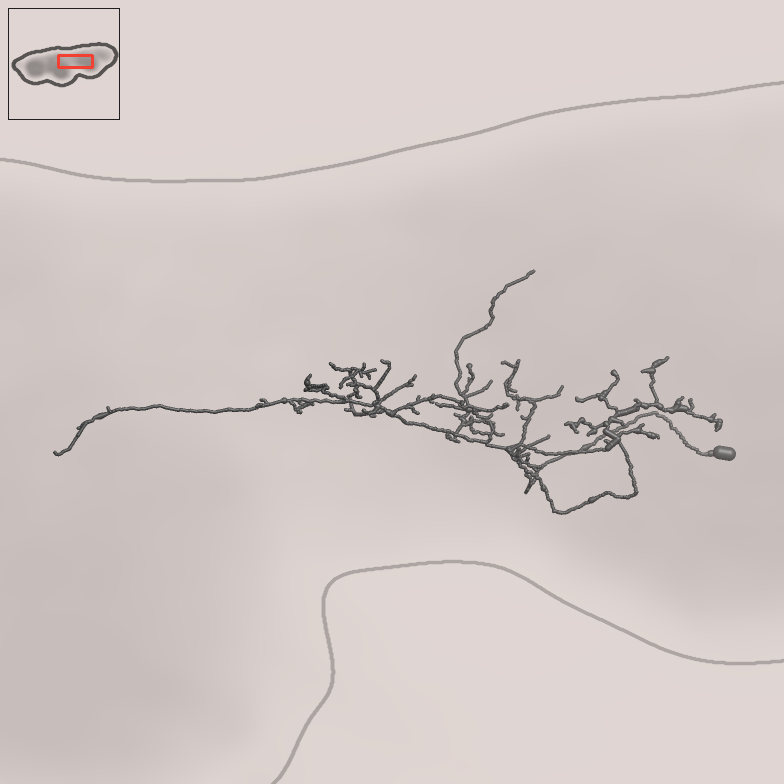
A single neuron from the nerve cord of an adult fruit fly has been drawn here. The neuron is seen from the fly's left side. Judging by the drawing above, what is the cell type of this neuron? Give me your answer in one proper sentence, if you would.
This neuron carries the cell type designation IN09A042.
